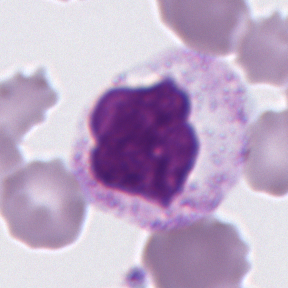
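Segmented neutrophil, the central cell in a stained smear of peripheral blood. Nucleus: a single mass with an irregular, notched outline rather than separate lobes, set off-centre toward the left side of the cell. Cytoplasm: fine purple granules scattered throughout, with a small clear pale patch just above the nucleus.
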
